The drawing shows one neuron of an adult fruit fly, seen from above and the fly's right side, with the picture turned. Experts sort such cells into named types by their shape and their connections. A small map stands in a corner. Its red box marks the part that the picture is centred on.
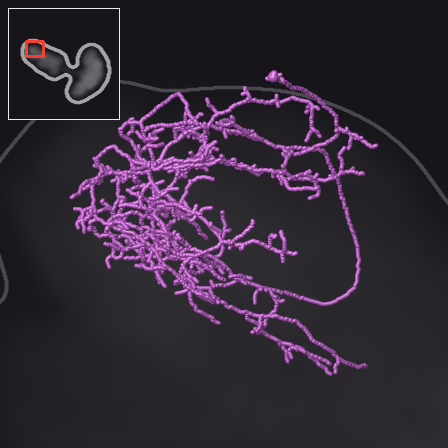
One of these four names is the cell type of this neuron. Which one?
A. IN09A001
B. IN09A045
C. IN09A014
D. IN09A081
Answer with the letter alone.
C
